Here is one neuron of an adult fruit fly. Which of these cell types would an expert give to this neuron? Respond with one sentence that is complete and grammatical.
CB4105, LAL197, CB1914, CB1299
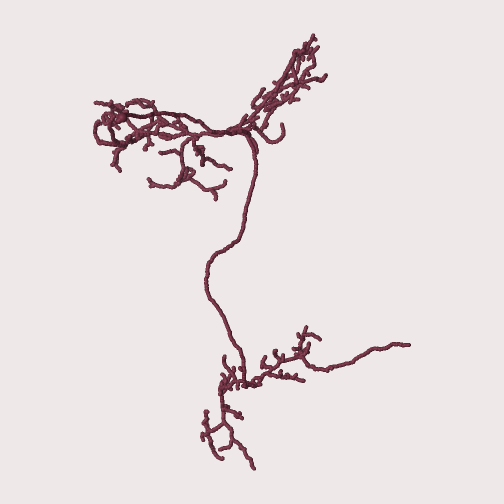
The neuron has CB4105 as its cell type.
